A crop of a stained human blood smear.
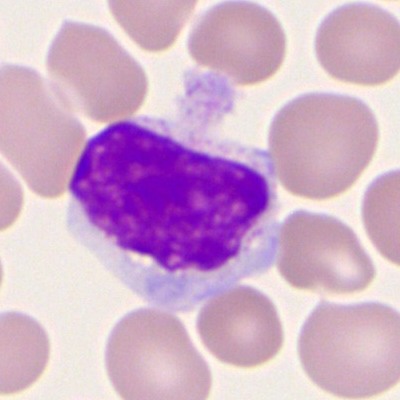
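Monocyte, the central cell. First, its outline is irregular and angular rather than round. Second, the nucleus is a single unlobed mass filling most of the cell. Third, the chromatin is dark purple and coarsely clumped, with paler patches between the clumps. Last, no distinct nucleolus is visible.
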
